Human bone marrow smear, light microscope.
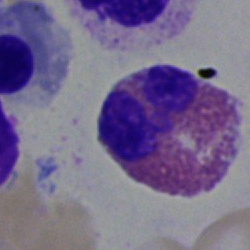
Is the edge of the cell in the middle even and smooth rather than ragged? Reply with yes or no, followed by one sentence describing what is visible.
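Yes. The cell outline is roughly round and smooth.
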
